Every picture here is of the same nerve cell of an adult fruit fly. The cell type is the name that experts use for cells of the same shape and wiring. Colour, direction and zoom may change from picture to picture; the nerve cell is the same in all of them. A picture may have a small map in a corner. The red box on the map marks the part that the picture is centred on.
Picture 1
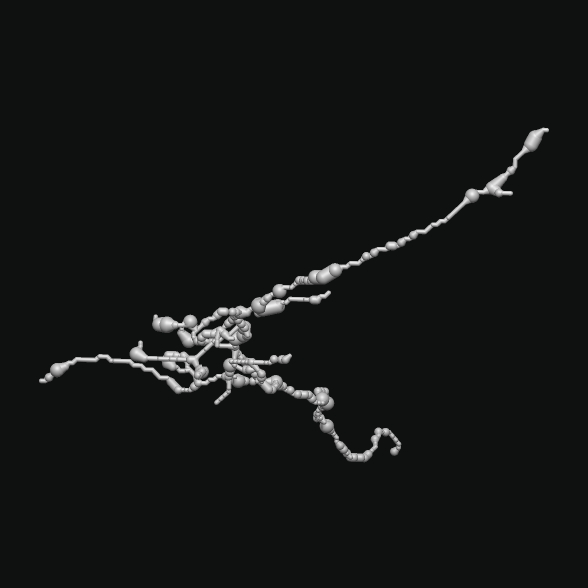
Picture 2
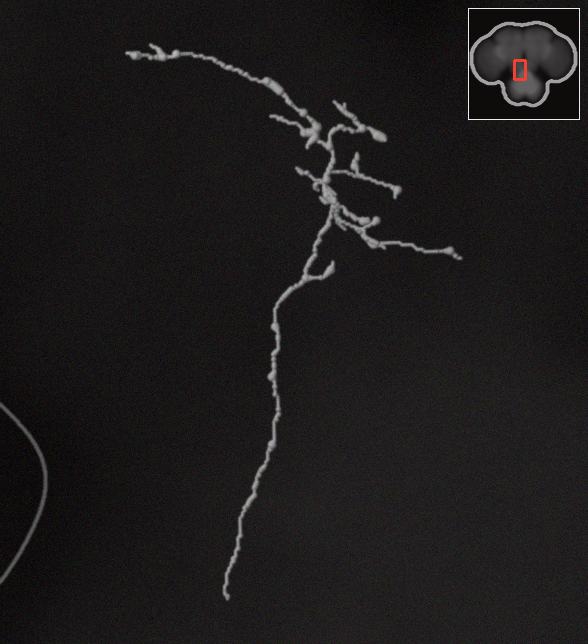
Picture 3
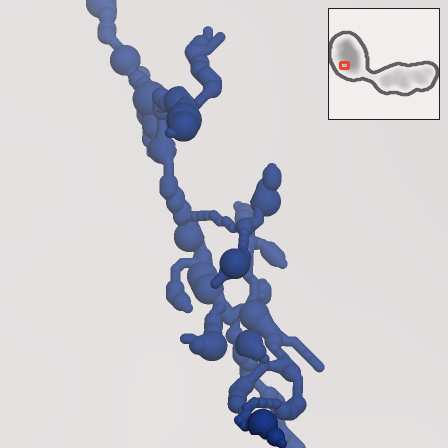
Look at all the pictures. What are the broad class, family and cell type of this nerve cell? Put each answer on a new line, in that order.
sensory neuron entering the brain
class gustatory
LB4b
